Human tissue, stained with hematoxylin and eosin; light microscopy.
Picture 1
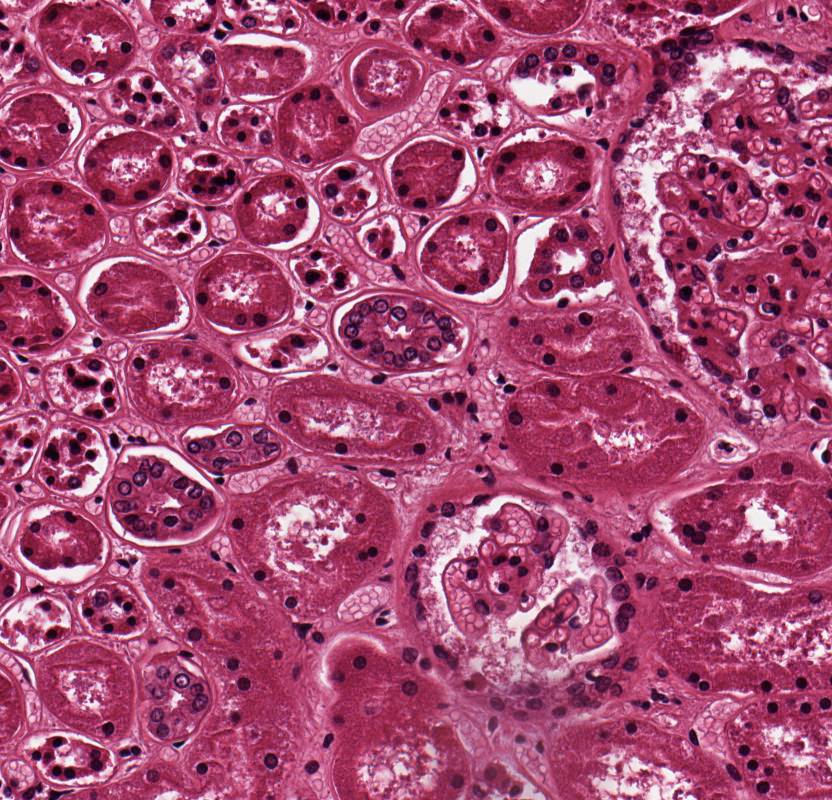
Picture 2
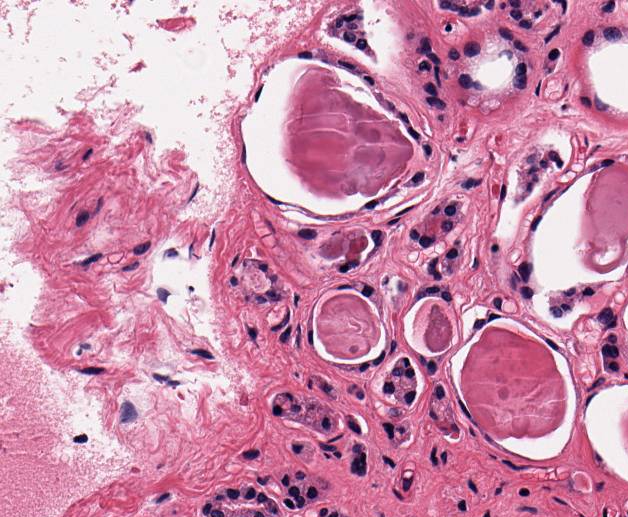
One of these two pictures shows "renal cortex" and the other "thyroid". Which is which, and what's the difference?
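Renal cortex is the tissue in picture 1 and thyroid the tissue in picture 2. One glomerulus, a lobulated capillary tuft surrounded by a clear space within a capsule, lies in the lower centre of the renal cortex, and a second is partly included at the right edge in the upper half. Most tubules have cells with deeply eosinophilic granular cytoplasm and fuzzy luminal borders; a few smaller ones have paler cells with round nuclei crowded around the lumen. In the thyroid, rounded glandular spaces crowd the right two-thirds, and the dilated ones are lined by a single thin layer of flattened cells with small dark nuclei. Small nests of cells with crowded dark round nuclei sit between these spaces, especially along the bottom and right edges. The left third is loose, wispy fibrous tissue with scattered elongated dark nuclei.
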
